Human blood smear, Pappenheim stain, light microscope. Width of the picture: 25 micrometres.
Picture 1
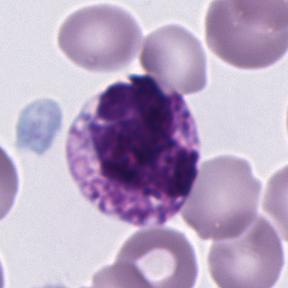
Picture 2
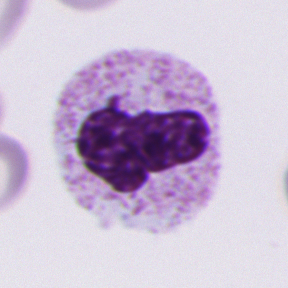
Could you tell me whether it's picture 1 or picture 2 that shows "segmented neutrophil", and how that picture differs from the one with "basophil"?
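Picture 1 is the basophil, and picture 2 is the segmented neutrophil. The granules are the quickest way to tell them apart: in picture 1 they are coarse and dark purple, scattered through pale pinkish-lilac cytoplasm, while in picture 2 many small pinkish-purple granules are spread through the whole cytoplasm, which is very pale, almost colourless, between them.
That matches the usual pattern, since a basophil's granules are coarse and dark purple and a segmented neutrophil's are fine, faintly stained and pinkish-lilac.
In picture 2 the nucleus has two broad lobes lying side by side across the cell, with a small knob jutting upward from its top edge, and it fills about 40% of the cell's area.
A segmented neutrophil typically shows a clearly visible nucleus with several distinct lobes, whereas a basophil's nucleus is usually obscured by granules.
In picture 1 the nucleus lies towards the upper and right part of the cell, and its chromatin is dark purple and densely clumped.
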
